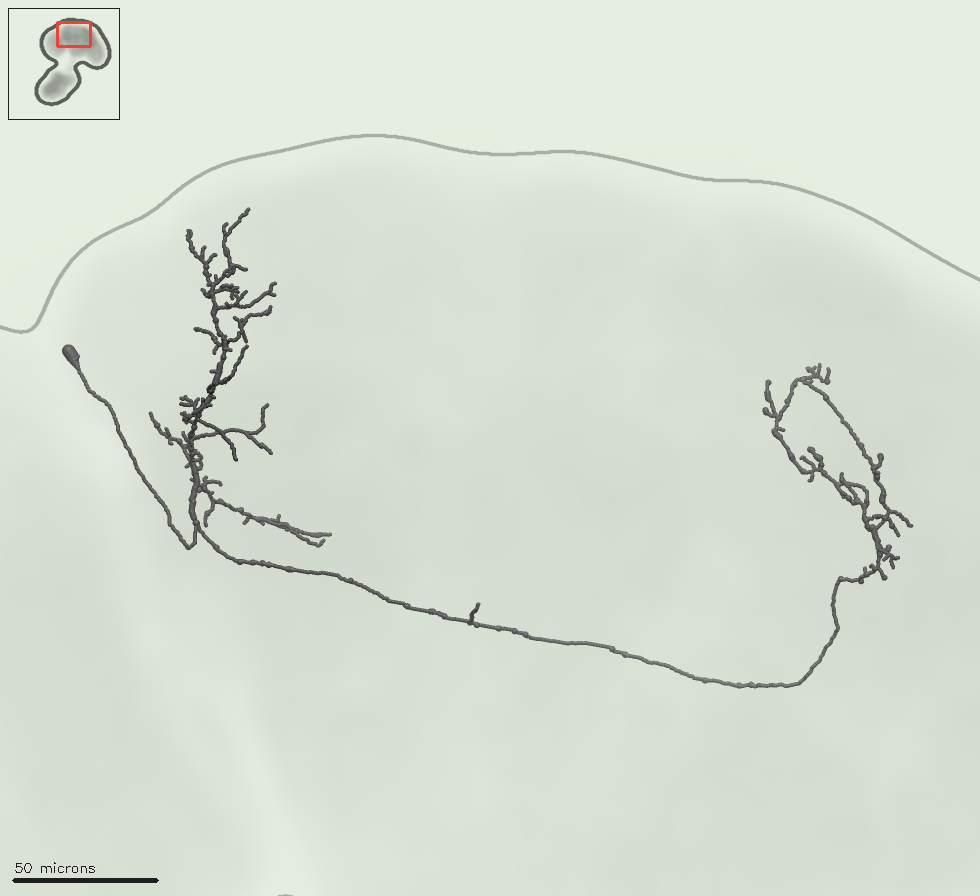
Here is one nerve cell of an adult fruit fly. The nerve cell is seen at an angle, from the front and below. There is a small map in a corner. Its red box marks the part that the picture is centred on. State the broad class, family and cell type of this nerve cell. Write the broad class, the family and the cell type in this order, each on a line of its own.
central-brain intrinsic neuron
hemilineage VPNp1_medial
PLP187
